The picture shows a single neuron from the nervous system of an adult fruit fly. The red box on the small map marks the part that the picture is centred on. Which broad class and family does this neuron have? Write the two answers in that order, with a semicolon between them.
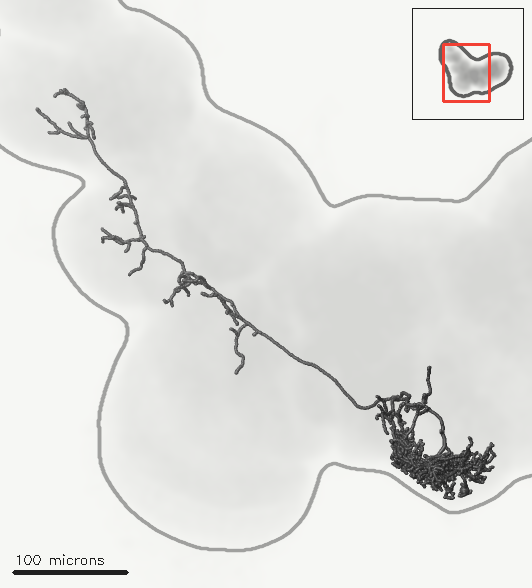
descending neuron; DNg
